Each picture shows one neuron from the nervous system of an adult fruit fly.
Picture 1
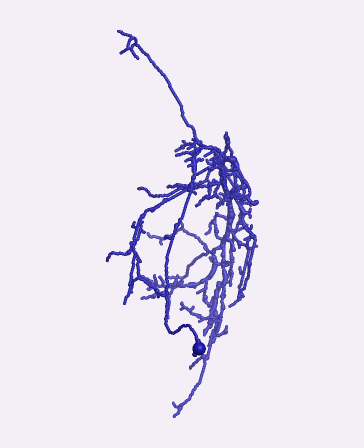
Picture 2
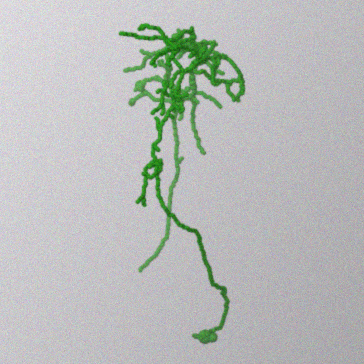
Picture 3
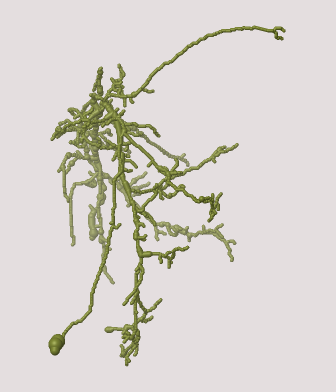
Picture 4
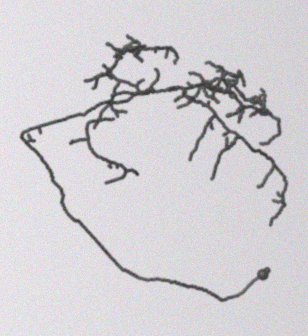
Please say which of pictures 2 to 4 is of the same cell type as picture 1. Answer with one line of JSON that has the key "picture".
{"picture": 4}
